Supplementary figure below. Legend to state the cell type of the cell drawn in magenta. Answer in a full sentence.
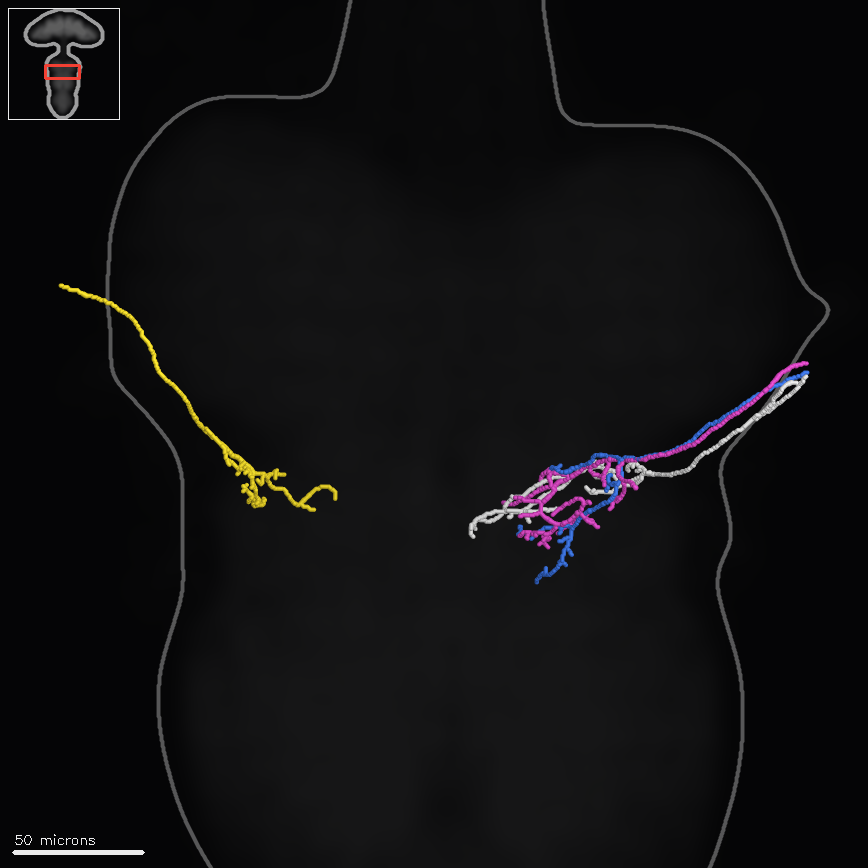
The cell type is SNta14.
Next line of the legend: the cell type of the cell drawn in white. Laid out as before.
The cell type is WG3.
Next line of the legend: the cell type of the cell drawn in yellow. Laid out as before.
The cell type is SNta04.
